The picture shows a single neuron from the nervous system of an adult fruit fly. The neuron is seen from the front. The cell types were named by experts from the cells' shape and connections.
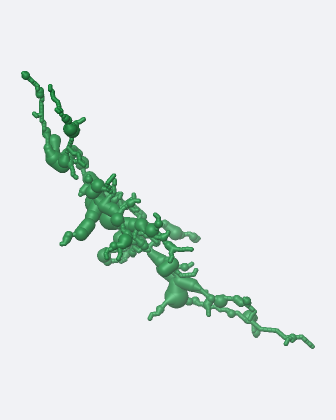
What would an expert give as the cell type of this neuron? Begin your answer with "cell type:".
cell type: Dm8a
